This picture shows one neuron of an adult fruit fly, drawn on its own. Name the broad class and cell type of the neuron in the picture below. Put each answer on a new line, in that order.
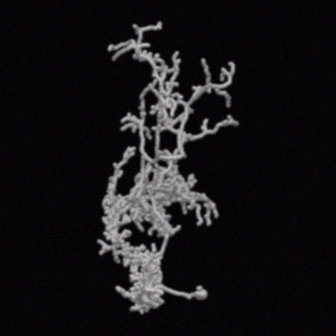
central-brain intrinsic neuron
CL053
